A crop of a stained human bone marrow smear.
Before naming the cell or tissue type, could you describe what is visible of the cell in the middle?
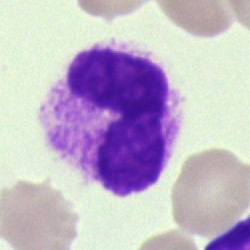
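Note the kidney-shaped nucleus, whose notch faces left. Most of the cytoplasm lies on that left side of the nucleus, and no vacuoles are seen in it. The chromatin is dense and stains deep purple. The name for this cell is band neutrophil.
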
